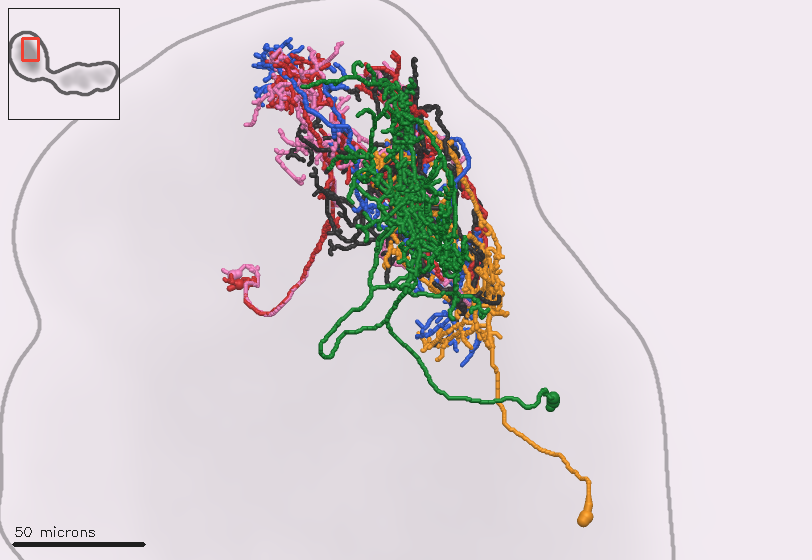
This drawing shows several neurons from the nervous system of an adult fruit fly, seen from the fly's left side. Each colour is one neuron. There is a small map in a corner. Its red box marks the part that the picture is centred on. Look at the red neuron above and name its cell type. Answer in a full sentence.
The cell type is SLP171.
